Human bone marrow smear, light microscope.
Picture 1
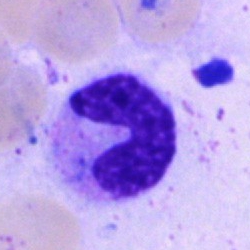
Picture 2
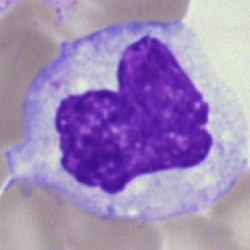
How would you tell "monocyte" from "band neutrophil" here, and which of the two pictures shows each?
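The band neutrophil is in picture 1, and the monocyte is in picture 2. Look first at the nuclei: in picture 1 the nucleus is a thick, curved C shape, its notch opening to the left. In picture 2 a notch at the top indents the nucleus and gives it a heart-like shape.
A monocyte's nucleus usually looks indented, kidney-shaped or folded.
So the indented, heart-like nucleus of picture 2 fits the monocyte and sets it apart from the C-shaped nucleus of picture 1. Next, the cytoplasm: in picture 2 it is pale grey-blue.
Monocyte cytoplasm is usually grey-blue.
The chromatin will not separate them here: in both cells it is dark purple and clumped, with small paler patches or spots.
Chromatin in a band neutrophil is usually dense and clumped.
Picture 1 matches that. Neither nucleus shows a plain nucleolus.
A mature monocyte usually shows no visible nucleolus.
The edges differ as well: the cell in picture 1 is roughly round with a faint, smooth border, while the cell in picture 2 has a small pointed projection at the lower left. Outside each cell, picture 1 has a small dark blue body lying apart at the upper right, and picture 2 has pale red cells behind and around its edges.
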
